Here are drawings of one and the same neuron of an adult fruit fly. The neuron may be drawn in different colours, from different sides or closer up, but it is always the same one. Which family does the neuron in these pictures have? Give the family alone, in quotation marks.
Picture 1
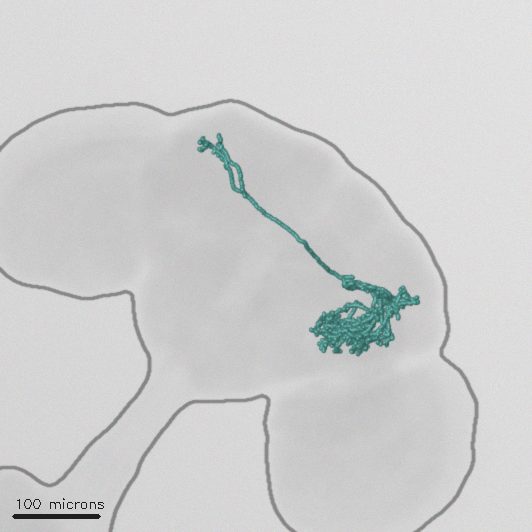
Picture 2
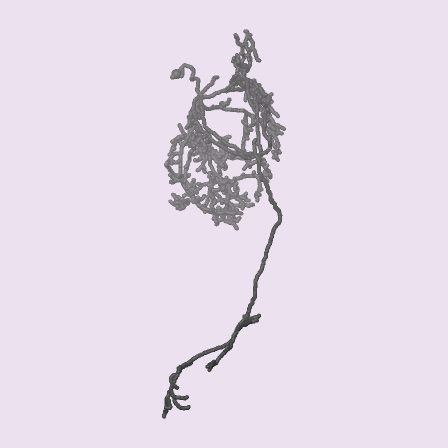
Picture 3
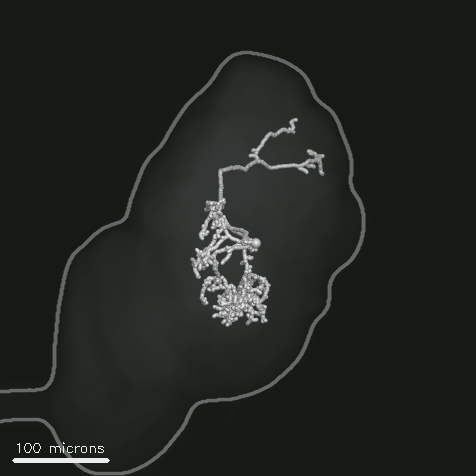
"hemilineage VLPl&d1_dorsal"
